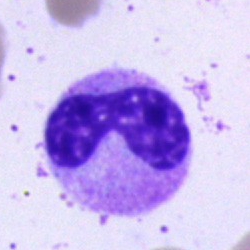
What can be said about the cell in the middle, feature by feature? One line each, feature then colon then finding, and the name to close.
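Nucleus: thick curved band, bent like a horseshoe, open toward the bottom
Chromatin: clumped dark purple patches, paler gaps between
Cytoplasm: pale lilac-pink, filling the hollow below the nuclear band
Granules: fine, faint, lilac
Name: band neutrophil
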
